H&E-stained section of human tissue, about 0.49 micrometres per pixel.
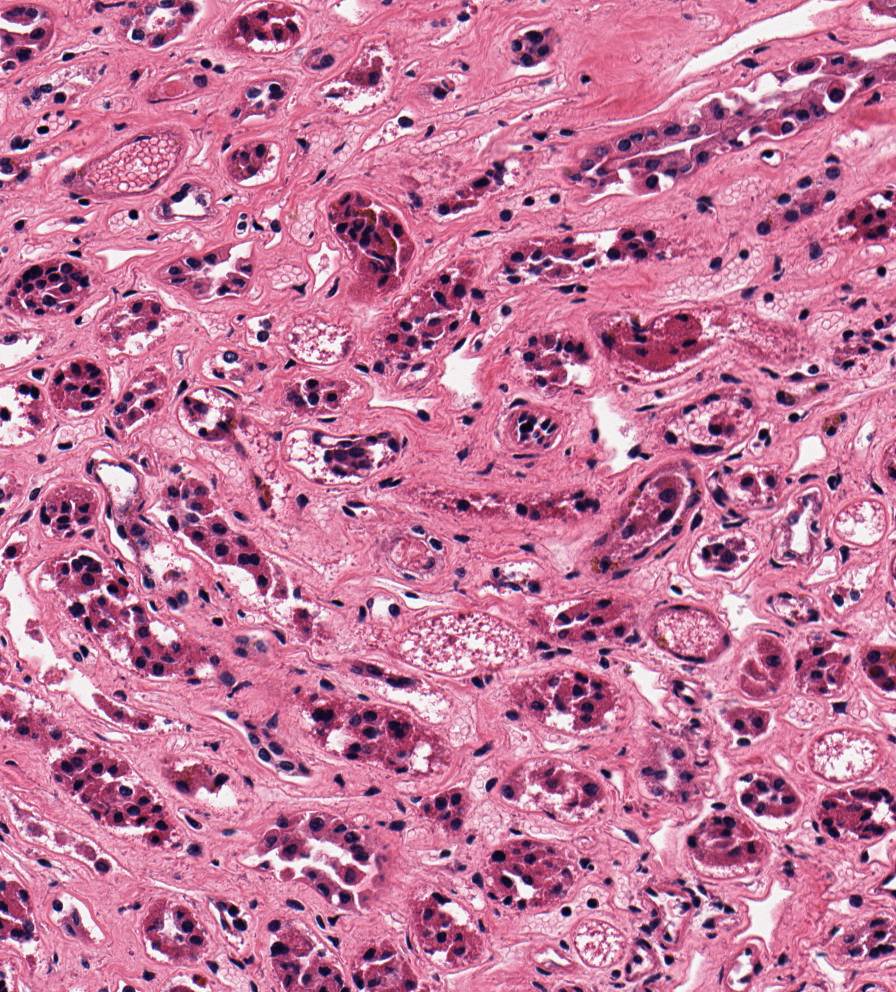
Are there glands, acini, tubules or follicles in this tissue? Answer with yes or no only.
Yes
